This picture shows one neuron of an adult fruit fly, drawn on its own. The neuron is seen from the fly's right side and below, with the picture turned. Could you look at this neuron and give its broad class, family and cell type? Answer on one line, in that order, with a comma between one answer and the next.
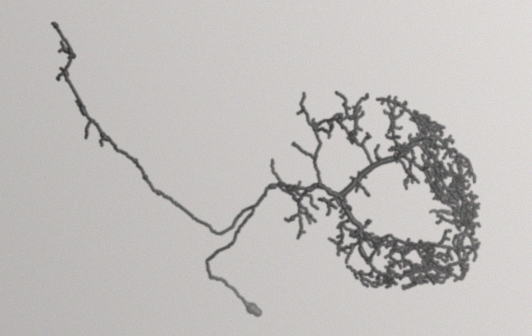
nerve-cord intrinsic neuron, hemilineage 23B, IN23B023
